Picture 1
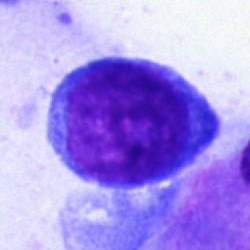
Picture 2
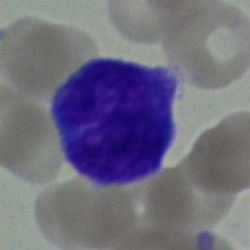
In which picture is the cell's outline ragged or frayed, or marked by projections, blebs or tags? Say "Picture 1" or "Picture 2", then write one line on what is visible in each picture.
Picture 2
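Picture 1: The cell has a smooth, oval outline.
Picture 2: The upper-right edge of the cell is slightly ragged with small irregular bits.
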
